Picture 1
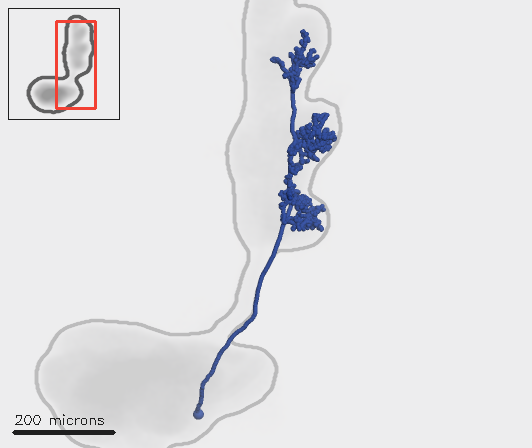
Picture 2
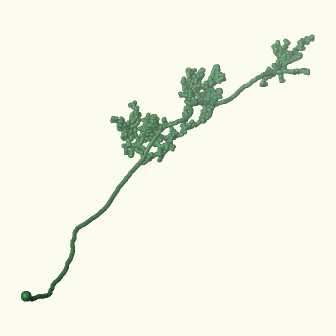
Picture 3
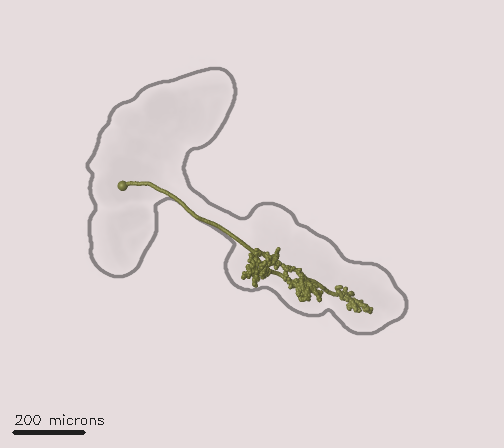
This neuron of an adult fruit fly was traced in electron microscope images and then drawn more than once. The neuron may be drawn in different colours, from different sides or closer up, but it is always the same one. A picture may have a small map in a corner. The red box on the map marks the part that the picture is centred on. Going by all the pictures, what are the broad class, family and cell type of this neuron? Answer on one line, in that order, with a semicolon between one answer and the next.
descending neuron; DNge; DNge102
